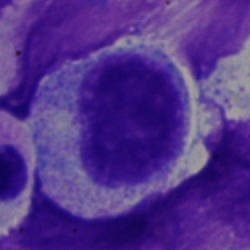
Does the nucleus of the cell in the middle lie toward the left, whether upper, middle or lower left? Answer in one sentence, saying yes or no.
No, the nucleus of this cell lies toward the right instead.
